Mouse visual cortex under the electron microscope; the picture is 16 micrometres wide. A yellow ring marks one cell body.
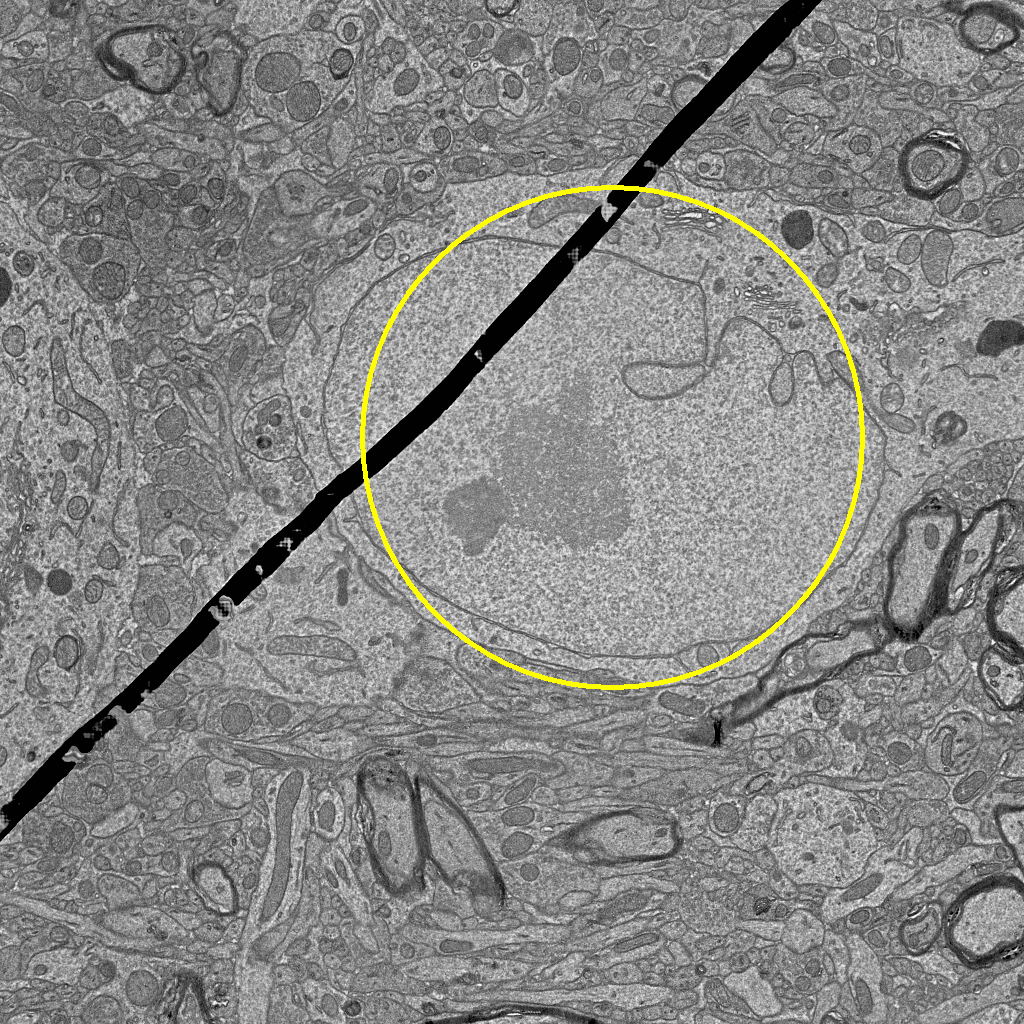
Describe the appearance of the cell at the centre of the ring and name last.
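What strikes me first is the nucleus: large, rounded, almost filling the ring. At the upper right the envelope folds deeply inward, making a narrow loop inside the nucleus. Chromatin pale, finely dispersed, no dense clumps lining the envelope. Left of the nucleus centre there's a large, irregular, darker granular patch. This is an inhibitory neuron.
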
